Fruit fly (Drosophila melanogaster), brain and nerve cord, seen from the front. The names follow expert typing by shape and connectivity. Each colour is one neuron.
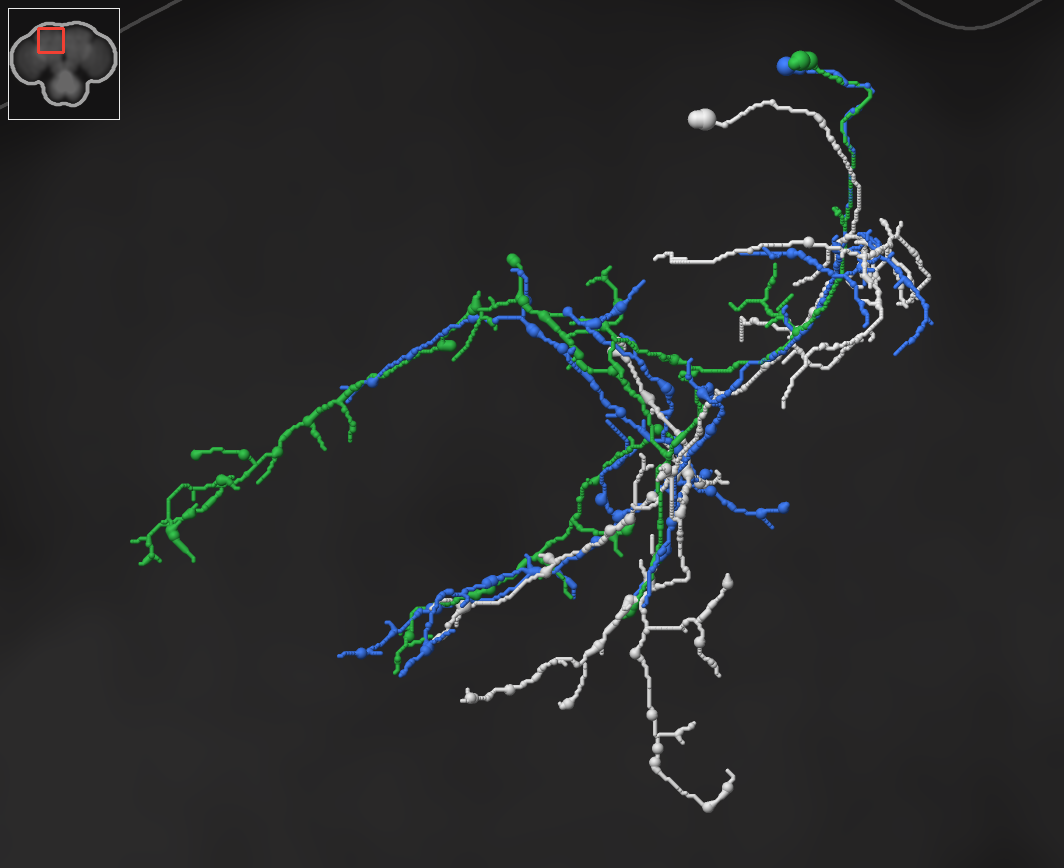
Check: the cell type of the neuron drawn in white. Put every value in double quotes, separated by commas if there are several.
"CB3143"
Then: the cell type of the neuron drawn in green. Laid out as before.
"CB1368"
